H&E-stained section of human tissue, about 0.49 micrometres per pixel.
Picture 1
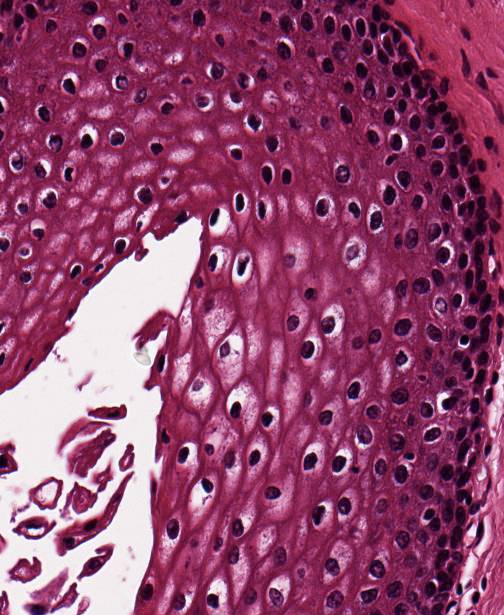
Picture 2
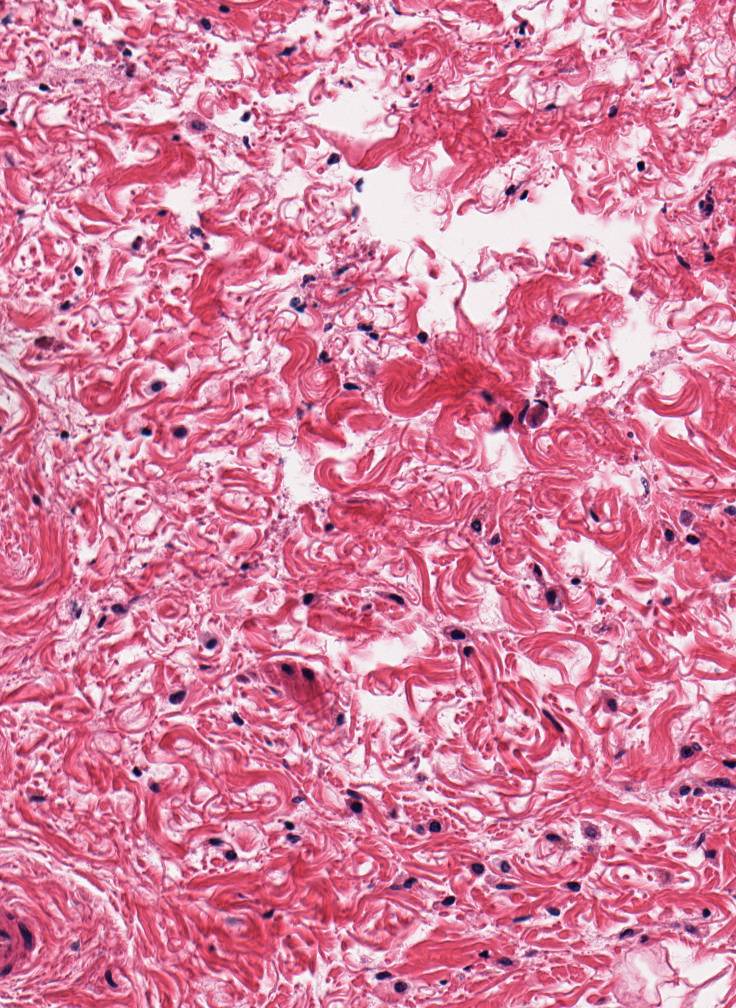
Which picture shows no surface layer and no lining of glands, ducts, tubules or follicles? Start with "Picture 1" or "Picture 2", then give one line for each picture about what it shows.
Picture 2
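In picture 1: A thick stratified squamous epithelium fills most of the field and curves around a white empty space on the left.
In picture 2: No epithelium is present anywhere in the field.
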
